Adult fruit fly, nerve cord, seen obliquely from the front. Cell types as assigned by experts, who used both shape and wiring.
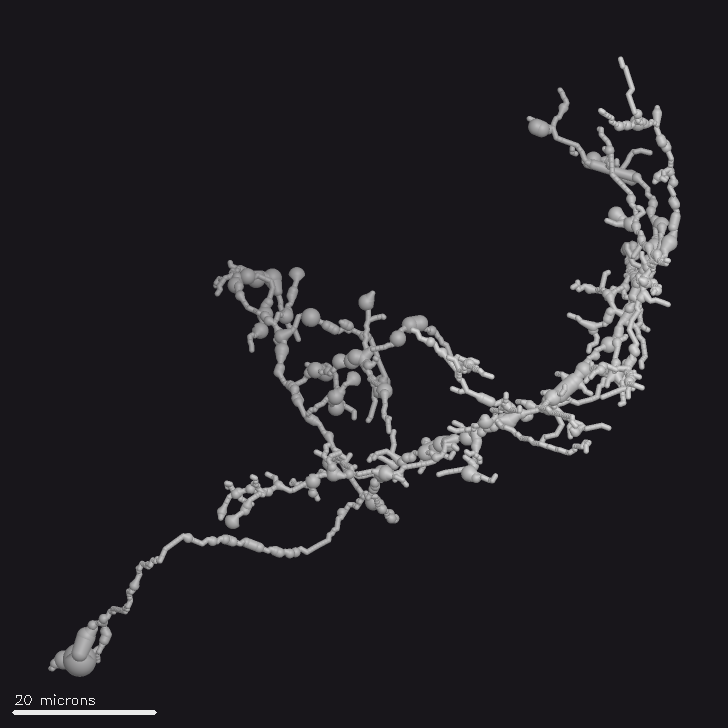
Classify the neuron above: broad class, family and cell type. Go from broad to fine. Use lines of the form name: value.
broad class: nerve-cord intrinsic neuron
family: hemilineage 14A
cell type: IN14A039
